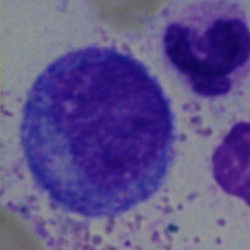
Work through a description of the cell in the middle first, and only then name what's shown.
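Its nucleus is set off-centre, over to the right, with chromatin that's finely granular rather than clumped. The cytoplasm's deep blue, and its widest band lies on the left side of the cell. You're looking at a promyelocyte.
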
